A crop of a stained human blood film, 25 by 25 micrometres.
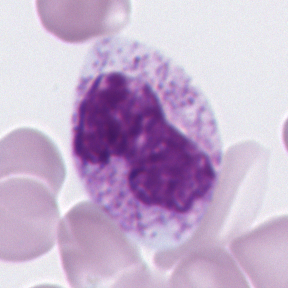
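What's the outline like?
Smooth and oval, longer from top to bottom than from side to side.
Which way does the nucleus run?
It's elongated, running from upper left to lower right across the cell.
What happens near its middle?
Notches on both long sides pinch it in.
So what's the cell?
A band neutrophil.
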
